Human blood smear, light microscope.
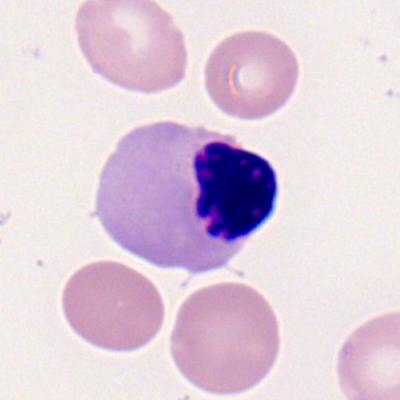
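Erythroblast at centre. Nucleus a single compact mass, not lobed, pressed against right cell edge. Cytoplasm pale lilac-blue. Few small reddish-purple dots over nucleus.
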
